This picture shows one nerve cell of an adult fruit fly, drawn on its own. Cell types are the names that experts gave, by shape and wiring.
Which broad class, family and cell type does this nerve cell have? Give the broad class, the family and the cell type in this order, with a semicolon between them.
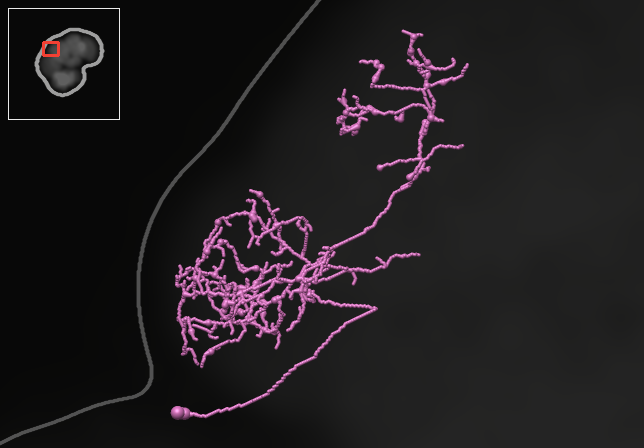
central-brain intrinsic neuron; hemilineage LHp1; CB3012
